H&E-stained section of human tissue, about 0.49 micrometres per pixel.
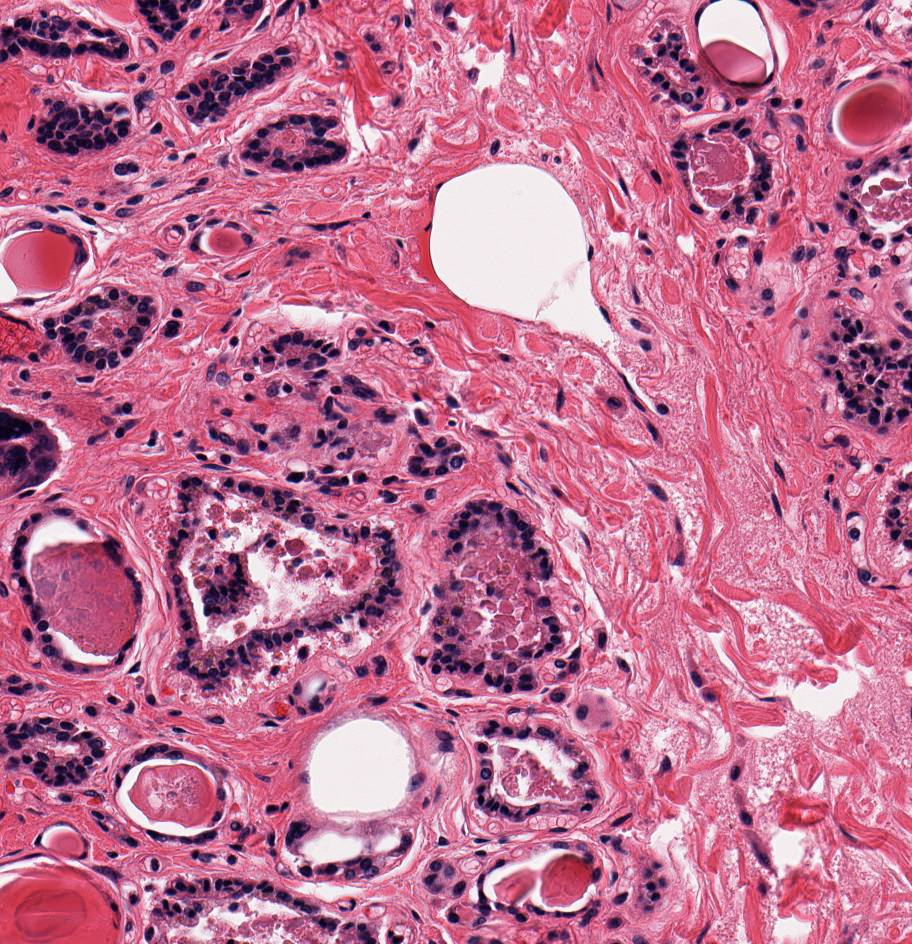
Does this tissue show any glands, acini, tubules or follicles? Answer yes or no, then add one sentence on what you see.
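Yes. Many small glandular units lie scattered and separated from one another by pink fibrous stroma across the field.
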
